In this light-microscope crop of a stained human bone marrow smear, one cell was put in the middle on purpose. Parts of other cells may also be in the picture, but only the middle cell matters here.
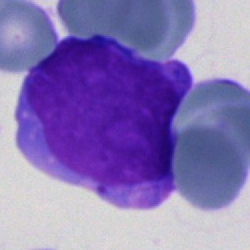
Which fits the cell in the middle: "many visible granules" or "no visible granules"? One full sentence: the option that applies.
In the cytoplasm of this cell, no granules are visible.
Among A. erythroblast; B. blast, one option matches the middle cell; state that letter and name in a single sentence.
The cell right in the middle is a blast, so option B is the one.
